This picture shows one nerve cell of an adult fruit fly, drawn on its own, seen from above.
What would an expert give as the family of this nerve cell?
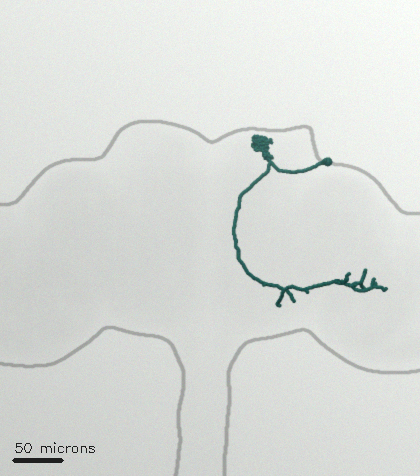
hemilineage ALl1_ventral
